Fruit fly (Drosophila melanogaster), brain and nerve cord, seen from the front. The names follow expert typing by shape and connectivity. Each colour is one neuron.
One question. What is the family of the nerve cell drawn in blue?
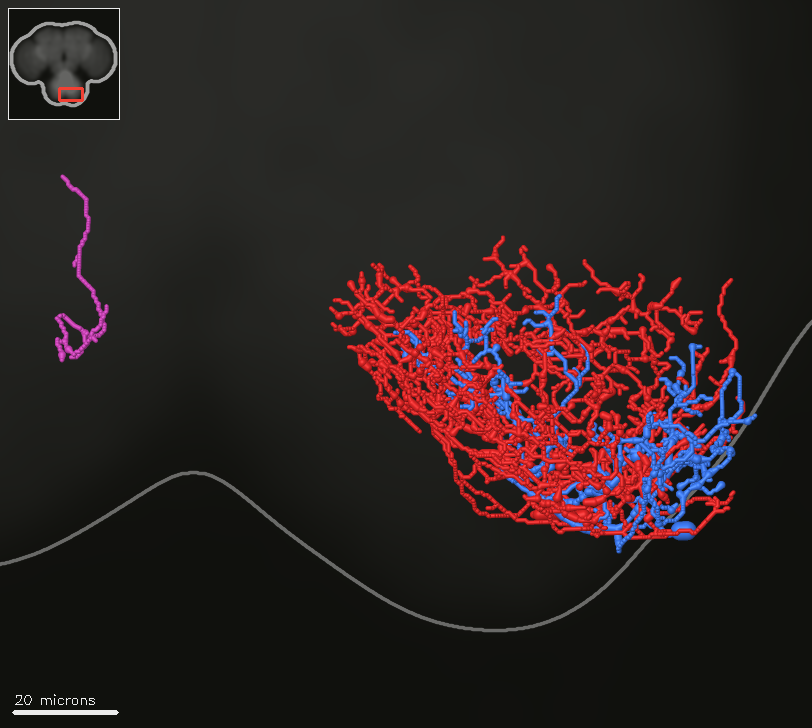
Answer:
hemilineage 01B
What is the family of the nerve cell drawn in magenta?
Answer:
class mechanosensory tactile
